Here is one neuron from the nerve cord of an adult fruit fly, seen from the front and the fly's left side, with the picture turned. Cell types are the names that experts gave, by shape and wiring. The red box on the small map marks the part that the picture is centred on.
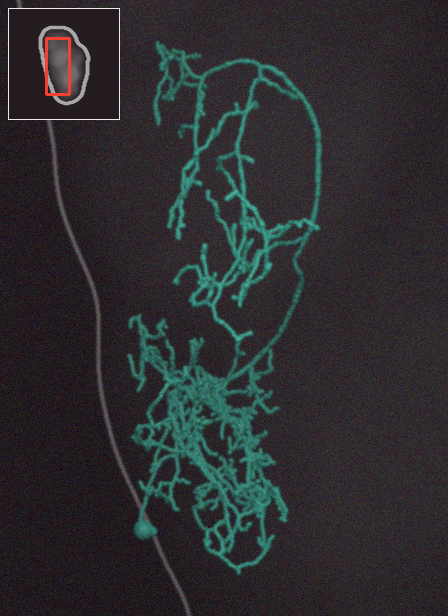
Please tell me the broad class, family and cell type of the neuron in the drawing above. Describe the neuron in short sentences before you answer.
In this view it is more than twice as tall as it is wide. Its broad class is nerve-cord intrinsic neuron. The family is hemilineage 19B. Its cell type is IN19B037.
